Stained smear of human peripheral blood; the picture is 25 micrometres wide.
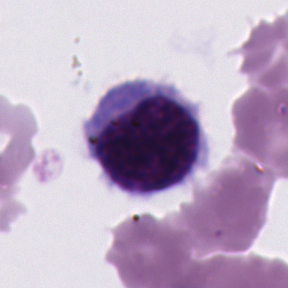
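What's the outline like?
Roughly round, with a fuzzy, finely ragged edge.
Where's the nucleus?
Toward the lower right, its chromatin dense and dark purple, leaving the widest cytoplasm at the upper left.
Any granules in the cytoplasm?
None are seen.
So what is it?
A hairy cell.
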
